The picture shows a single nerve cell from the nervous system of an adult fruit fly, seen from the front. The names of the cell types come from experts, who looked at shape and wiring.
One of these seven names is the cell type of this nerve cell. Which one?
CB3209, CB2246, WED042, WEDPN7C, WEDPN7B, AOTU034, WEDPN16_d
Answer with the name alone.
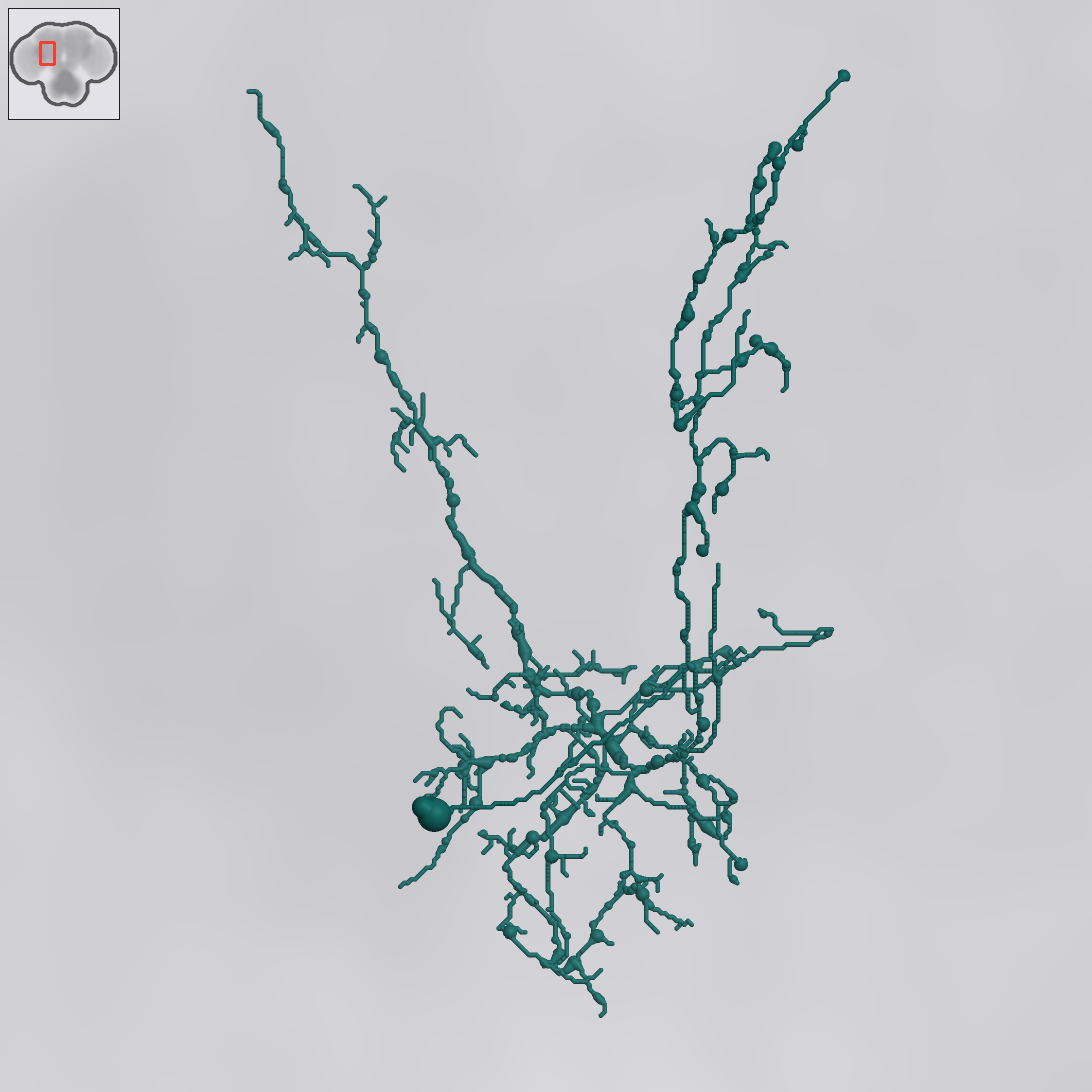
WEDPN7C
